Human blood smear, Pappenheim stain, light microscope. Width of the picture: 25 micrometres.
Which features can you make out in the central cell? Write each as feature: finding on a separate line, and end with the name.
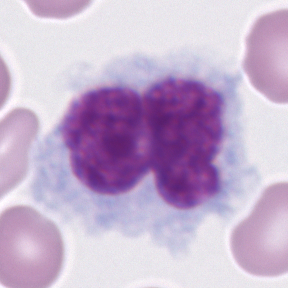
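Nucleus: about 15 by 12 micrometres
Cleft: deep and vertical, separating the left lobe from the right lobe
Edge: irregular outline, ragged and fuzzy
Cytoplasm: pale greyish blue rim surrounding the nucleus on all sides
Name: hairy cell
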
